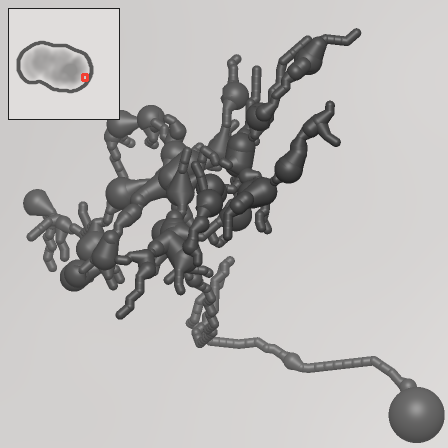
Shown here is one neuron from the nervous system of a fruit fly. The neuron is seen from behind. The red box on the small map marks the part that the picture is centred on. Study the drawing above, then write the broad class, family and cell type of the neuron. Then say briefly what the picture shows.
Its broad class is optic-lobe intrinsic neuron. Its family is Dm. The cell type is Dm15. The cell body is at the lower right of the picture. In this view it is about as wide as it is tall.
